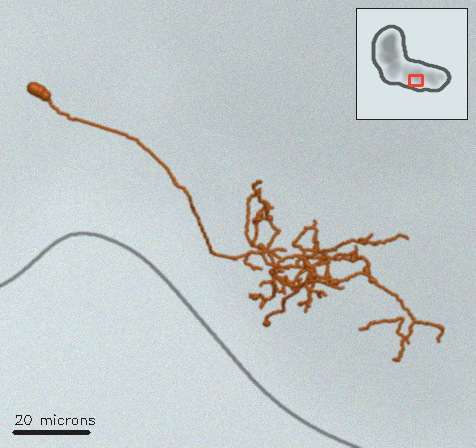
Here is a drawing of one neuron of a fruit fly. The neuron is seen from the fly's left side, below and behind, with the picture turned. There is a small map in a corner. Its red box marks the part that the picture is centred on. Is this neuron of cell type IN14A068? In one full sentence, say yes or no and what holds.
No, among cell types, IN14A068 is not the one for this neuron; another is.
